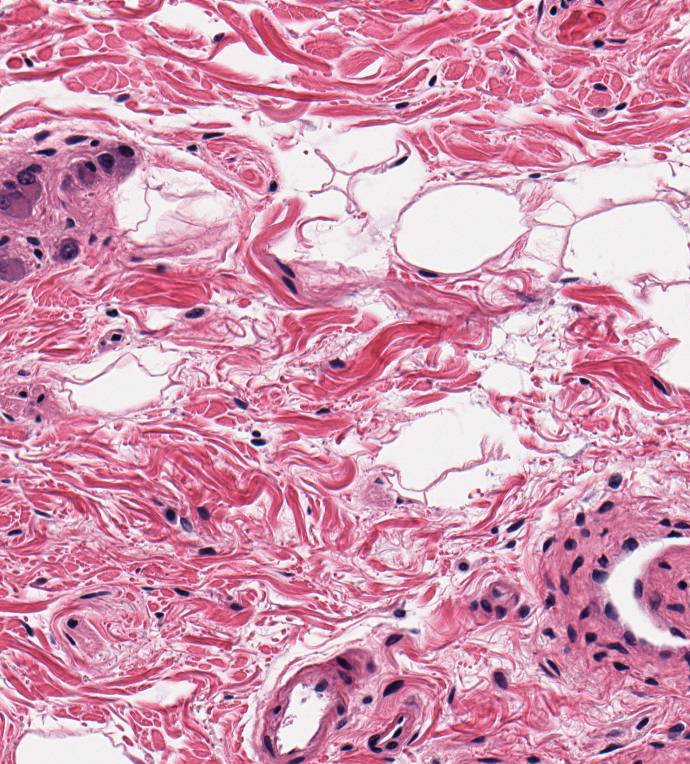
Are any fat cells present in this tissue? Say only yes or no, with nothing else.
Yes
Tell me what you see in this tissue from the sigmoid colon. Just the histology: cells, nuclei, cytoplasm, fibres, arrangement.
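Wavy pink collagen bundles, running in many directions, form most of the field. Sparse dark elongated spindle-shaped nuclei between bundles. Near bottom centre: small vessel, narrow open lumen, a few surrounding nuclei. Upper left edge: cluster of rounded dark purple bodies.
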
